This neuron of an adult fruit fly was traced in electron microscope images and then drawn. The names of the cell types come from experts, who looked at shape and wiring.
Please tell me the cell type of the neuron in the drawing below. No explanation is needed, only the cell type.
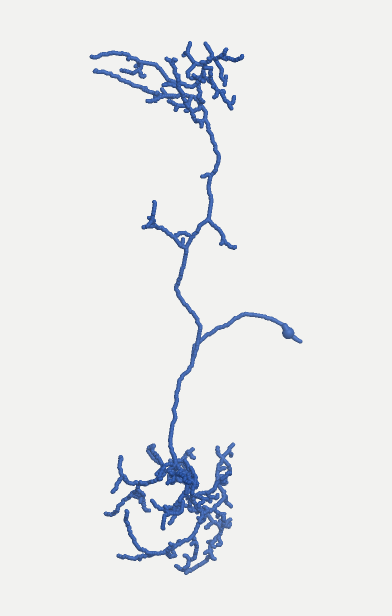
LH002m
